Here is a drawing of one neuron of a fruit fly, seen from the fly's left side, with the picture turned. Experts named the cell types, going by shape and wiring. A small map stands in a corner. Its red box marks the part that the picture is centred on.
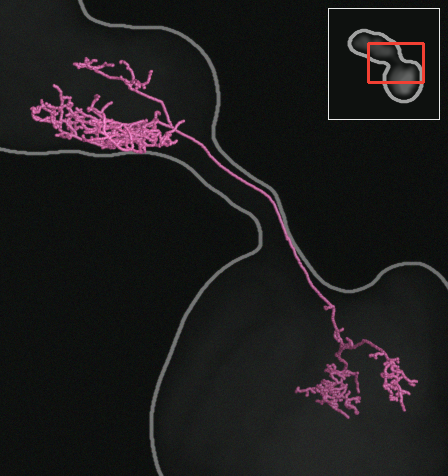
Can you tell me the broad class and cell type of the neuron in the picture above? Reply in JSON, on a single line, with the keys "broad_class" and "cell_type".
{"broad_class": "ascending neuron", "cell_type": "ANXXX108"}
